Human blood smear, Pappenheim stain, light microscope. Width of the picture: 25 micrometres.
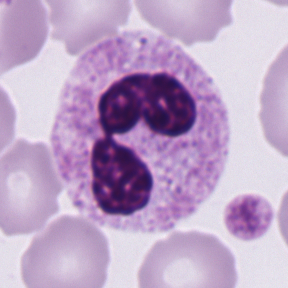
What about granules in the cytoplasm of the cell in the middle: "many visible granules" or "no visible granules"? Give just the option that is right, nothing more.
Many visible granules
